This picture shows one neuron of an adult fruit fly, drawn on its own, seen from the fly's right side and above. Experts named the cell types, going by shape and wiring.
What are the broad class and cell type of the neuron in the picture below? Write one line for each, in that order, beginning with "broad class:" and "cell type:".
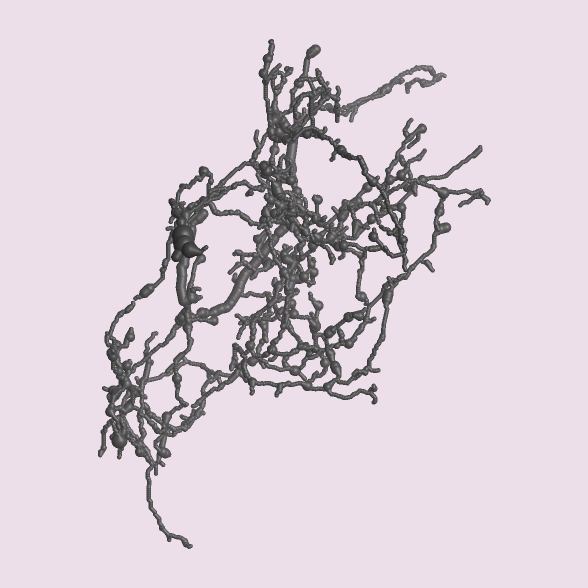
broad class: central-brain intrinsic neuron
cell type: CB0510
